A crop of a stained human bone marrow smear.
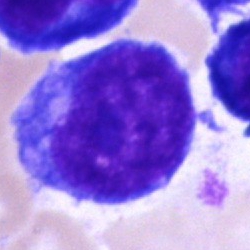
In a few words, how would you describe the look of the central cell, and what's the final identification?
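You've got a roughly round cell here, with an irregular, bumpy margin down the left side. The nucleus sits toward the right, so most of the cytoplasm is on the left. There aren't any pink or purple granules in that cytoplasm. The chromatin is dark purple, with small paler spots scattered through it. It's a blast.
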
